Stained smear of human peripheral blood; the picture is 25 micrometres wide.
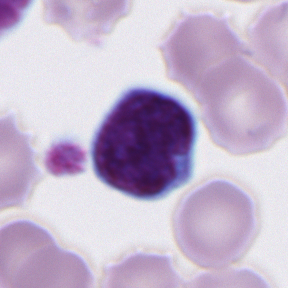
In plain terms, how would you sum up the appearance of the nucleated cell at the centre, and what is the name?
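Almost the whole cell is filled by the nucleus, whose chromatin is dark purple and coarsely clumped. Pale blue cytoplasm forms a thin rim, widest at the lower right of the cell. Name: typical lymphocyte.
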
